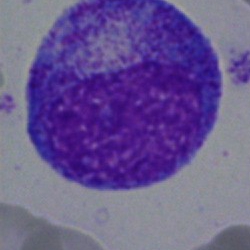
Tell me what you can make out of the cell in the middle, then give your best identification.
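Seen here, the nucleus fills the lower part of the cell, with most cytoplasm above. Chromatin is finely granular and reddish-purple. The cytoplasm stains deep blue at the rim, and a paler zone lies just above the nucleus. This cell is a promyelocyte.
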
